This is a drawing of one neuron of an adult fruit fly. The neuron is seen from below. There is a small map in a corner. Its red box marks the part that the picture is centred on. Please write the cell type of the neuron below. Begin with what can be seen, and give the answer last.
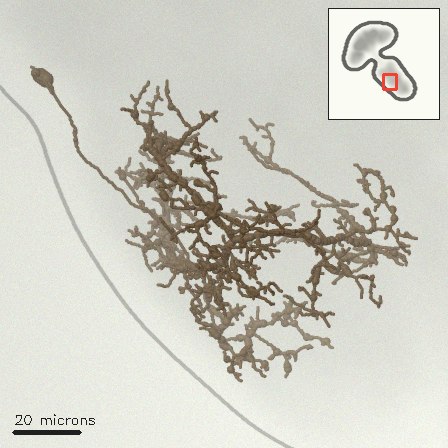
It lies in the nerve cord. From left to right in the picture it spans about 120 microns. More than a hundred branch ends can be seen. Its broad class is nerve-cord intrinsic neuron. It is of cell type IN17A052.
